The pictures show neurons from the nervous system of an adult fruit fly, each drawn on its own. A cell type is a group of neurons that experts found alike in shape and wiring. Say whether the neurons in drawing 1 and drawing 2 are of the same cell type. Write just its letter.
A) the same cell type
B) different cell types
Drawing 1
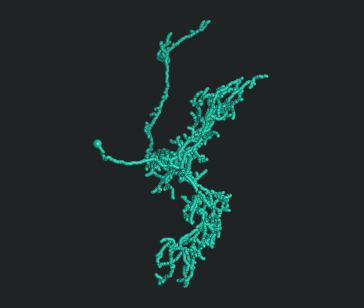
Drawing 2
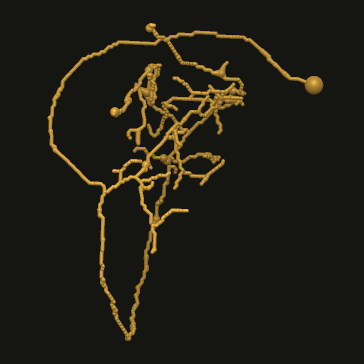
B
